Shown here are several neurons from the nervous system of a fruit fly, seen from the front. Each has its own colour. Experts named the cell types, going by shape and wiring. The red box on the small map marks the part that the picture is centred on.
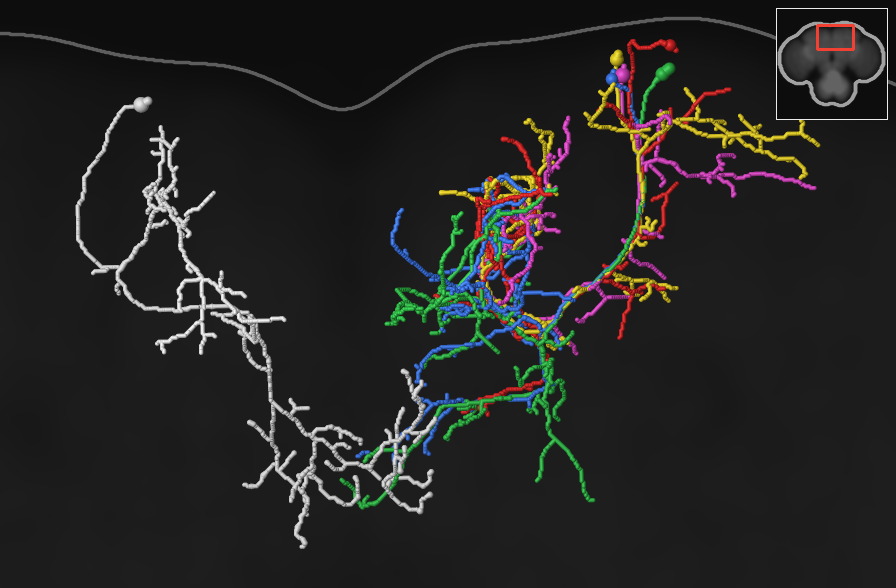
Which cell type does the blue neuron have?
SMP438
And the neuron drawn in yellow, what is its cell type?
CB3069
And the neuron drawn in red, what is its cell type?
CB1532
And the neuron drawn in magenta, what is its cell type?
CB2638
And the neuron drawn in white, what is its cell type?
IB042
